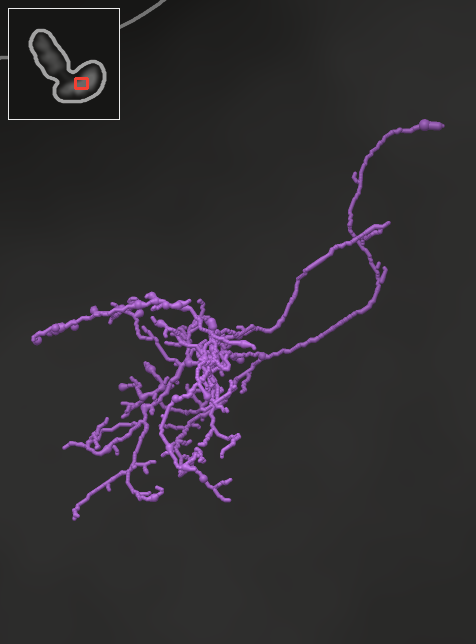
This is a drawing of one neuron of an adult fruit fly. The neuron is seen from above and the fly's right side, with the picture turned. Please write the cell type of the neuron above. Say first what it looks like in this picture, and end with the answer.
It lies in the brain. The cell body is at the upper right of the picture. Dozens of branch ends can be seen. It is a central-brain intrinsic neuron. The cell type is LHPD4a1.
